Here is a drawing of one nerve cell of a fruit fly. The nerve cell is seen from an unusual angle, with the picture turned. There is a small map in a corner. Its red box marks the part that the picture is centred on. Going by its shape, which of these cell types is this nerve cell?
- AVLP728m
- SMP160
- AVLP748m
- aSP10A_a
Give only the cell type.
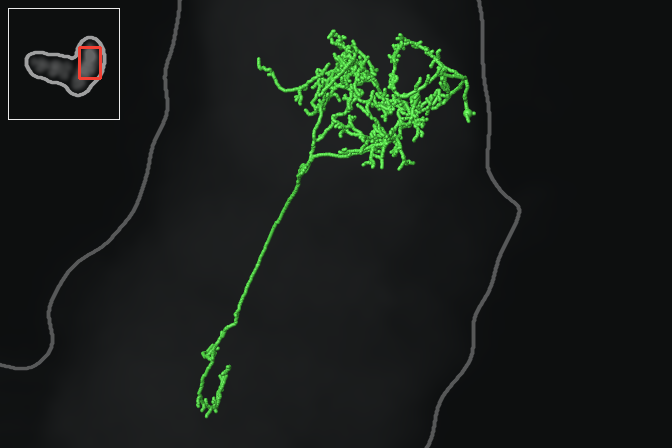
AVLP728m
